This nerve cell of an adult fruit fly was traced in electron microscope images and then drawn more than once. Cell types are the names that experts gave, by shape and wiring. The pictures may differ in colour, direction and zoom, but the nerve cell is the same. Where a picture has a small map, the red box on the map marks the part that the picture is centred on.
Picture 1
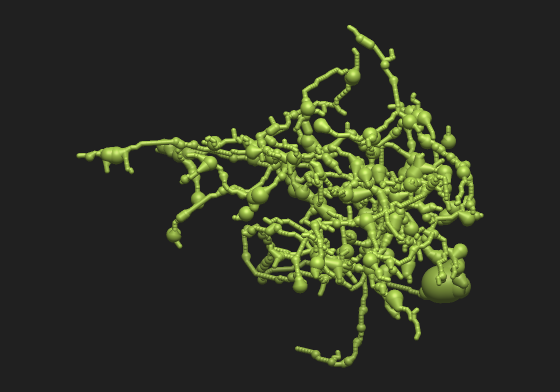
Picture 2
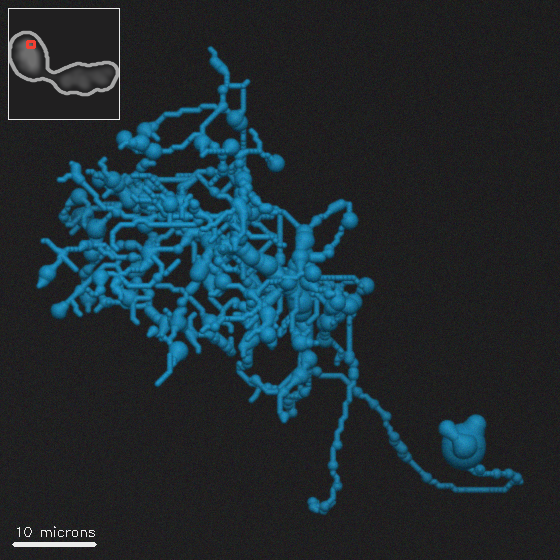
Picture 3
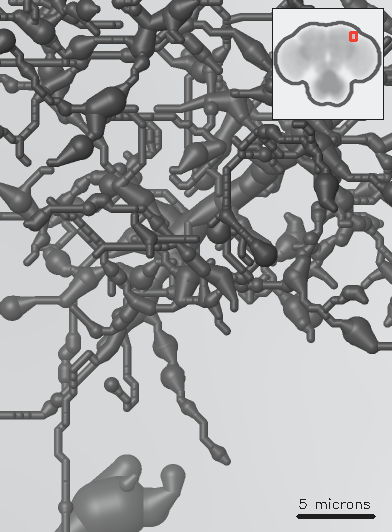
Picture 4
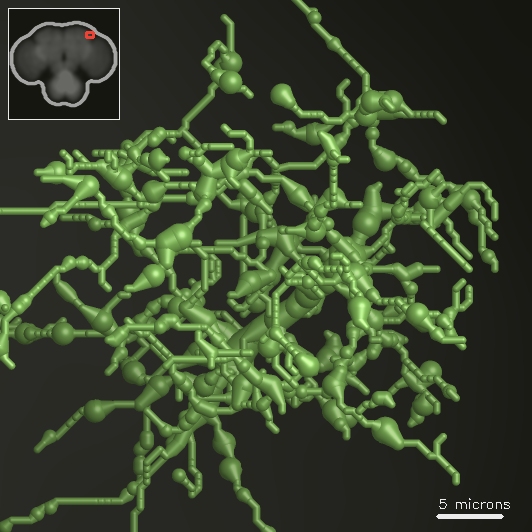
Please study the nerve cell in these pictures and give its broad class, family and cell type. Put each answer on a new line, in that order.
central-brain intrinsic neuron
hemilineage LHp1
CB3278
